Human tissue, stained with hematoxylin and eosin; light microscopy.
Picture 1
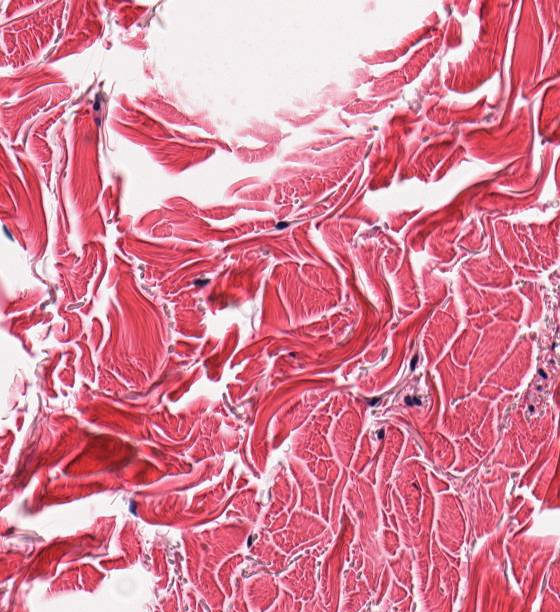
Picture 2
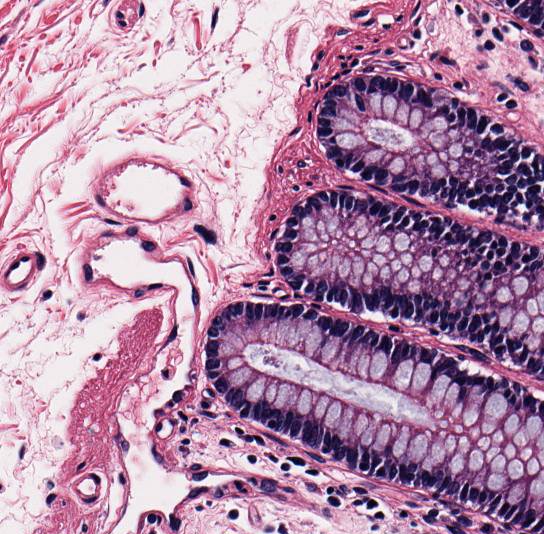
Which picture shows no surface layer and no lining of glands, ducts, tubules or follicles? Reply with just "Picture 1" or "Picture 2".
Picture 1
